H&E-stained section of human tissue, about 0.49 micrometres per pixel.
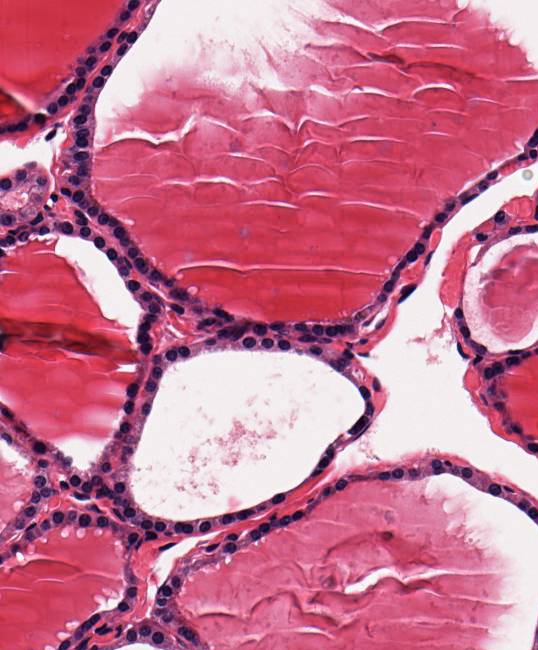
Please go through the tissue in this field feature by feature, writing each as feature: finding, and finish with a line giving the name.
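Follicles: closely packed, rounded, widely varying in size, several large
Contents: homogeneous pink colloid in most
Lining: single layer of flattened to low cuboidal epithelial cells
Nuclei: small, round, darkly stained, in one evenly spaced row
Tissue: thyroid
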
